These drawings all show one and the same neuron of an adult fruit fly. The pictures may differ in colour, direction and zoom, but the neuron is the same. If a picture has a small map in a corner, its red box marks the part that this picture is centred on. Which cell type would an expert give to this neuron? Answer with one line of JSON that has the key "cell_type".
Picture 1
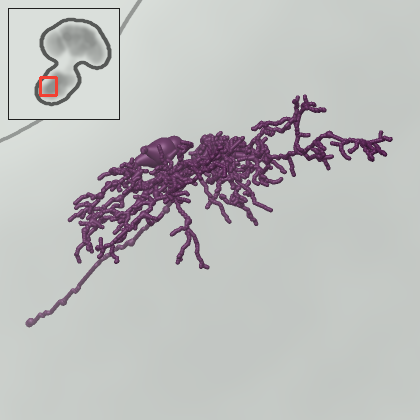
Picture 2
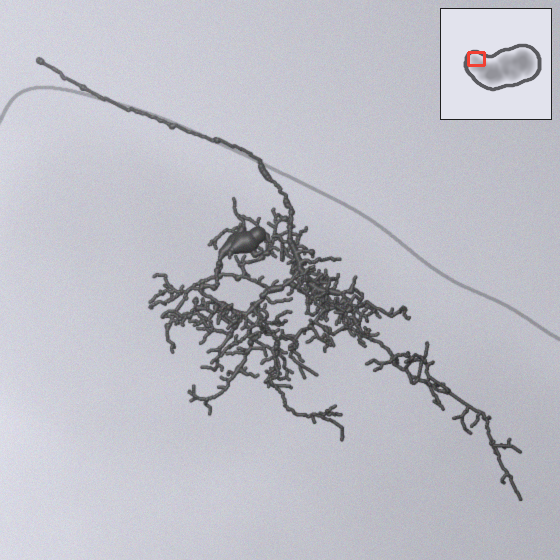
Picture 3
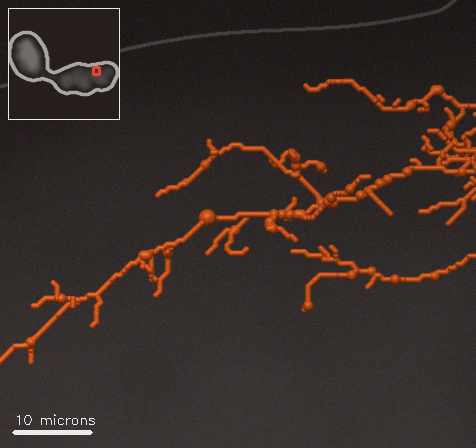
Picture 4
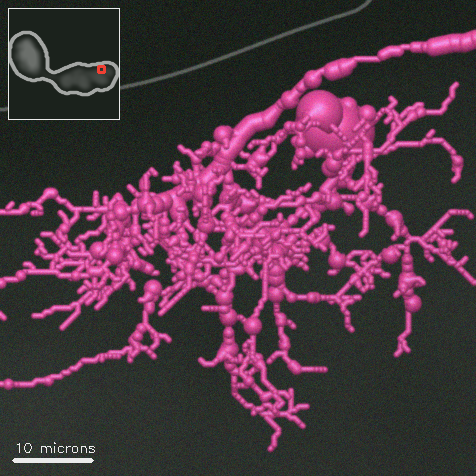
{"cell_type": "MNad02"}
